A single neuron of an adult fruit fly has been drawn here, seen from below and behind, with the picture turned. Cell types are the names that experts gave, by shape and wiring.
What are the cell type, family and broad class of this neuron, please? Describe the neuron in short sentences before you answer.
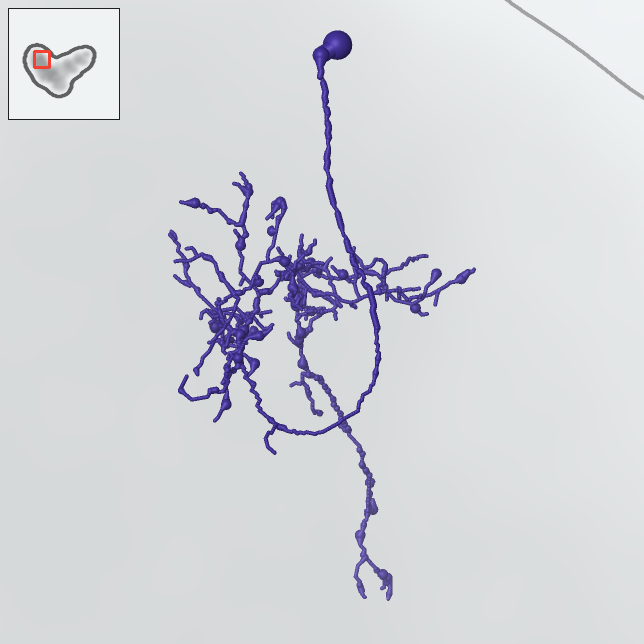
The cell body can be seen at the top of the picture. Dozens of branch ends can be seen. It is of cell type CB2151. The family is hemilineage VPNp&v1_posterior. Its broad class is central-brain intrinsic neuron.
